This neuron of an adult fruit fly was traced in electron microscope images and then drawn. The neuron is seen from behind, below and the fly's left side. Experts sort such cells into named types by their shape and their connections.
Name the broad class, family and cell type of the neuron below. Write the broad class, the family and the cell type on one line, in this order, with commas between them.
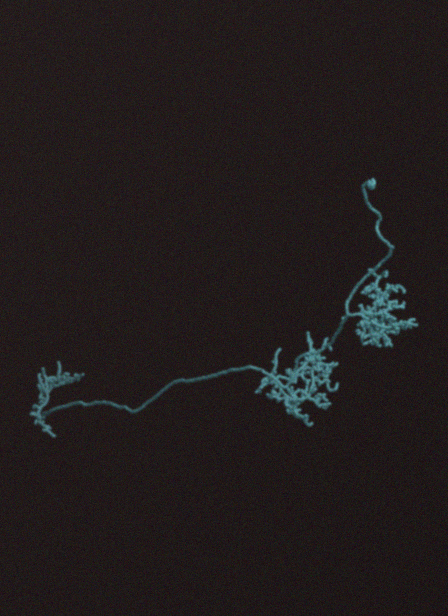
ascending neuron, hemilineage 09B, AN09B011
